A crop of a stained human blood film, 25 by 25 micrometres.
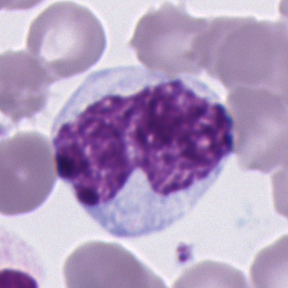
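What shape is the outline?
Roughly round, with a smooth edge.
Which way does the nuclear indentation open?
Toward the bottom of the cell.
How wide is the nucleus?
It spans nearly the full width of the cell.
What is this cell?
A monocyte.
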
